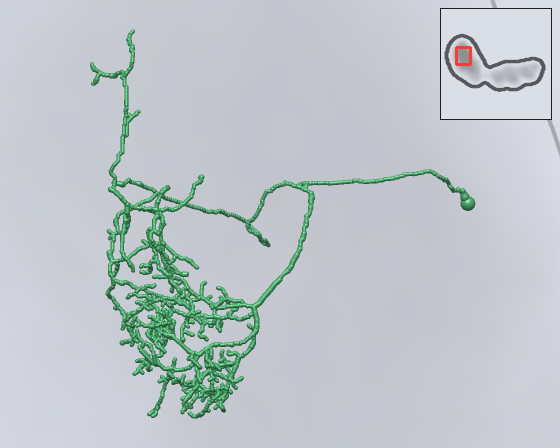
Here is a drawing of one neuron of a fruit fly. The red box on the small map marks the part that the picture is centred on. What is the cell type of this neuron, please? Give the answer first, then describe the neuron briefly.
It is of cell type CB3305. It is a central-brain intrinsic neuron. The cell body can be seen on the right of the picture. Dozens of branch ends can be seen.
